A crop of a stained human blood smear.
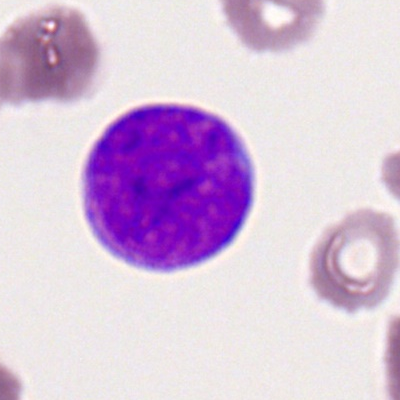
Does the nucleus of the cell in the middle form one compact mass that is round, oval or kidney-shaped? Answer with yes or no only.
Yes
